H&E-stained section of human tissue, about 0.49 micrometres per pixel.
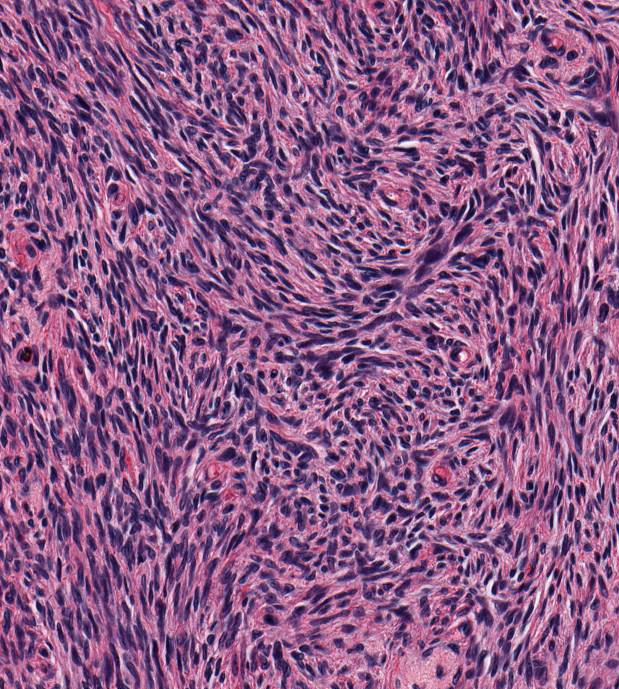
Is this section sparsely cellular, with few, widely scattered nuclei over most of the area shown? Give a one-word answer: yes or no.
No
